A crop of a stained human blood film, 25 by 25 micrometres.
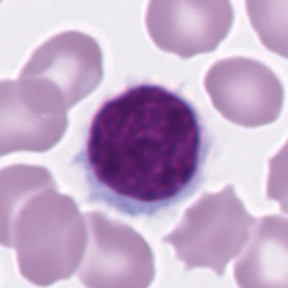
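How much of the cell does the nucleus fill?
Most, leaving just a thin cytoplasmic rim.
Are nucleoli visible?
No, and the cytoplasm shows no granules.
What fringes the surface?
Fine, hair-like projections, most obvious at the lower left.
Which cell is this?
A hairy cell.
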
